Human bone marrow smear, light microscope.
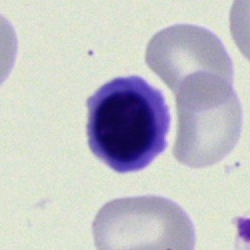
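Erythroblast, central cell, stained bone marrow smear. Chromatin very dark and dense, showing little texture. No nucleoli visible. Cytoplasm deep blue-purple; no granules visible.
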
